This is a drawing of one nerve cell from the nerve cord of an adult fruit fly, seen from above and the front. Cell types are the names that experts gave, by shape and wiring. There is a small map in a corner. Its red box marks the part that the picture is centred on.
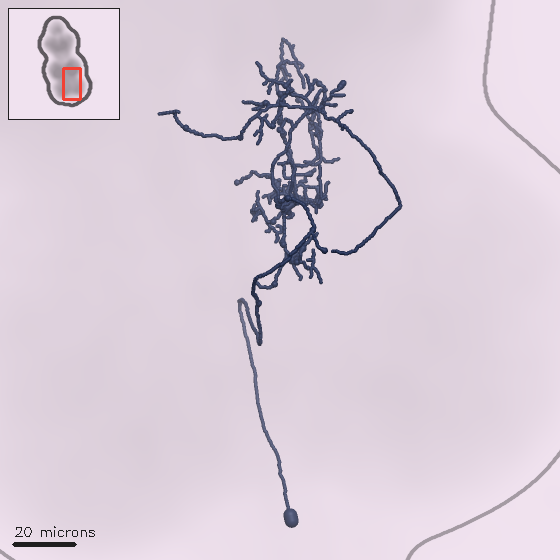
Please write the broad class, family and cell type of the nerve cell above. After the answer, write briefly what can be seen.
Its broad class is nerve-cord intrinsic neuron. The family is hemilineage 02A. It is of cell type IN02A048. By the scale bar it is about 160 microns tall in this view. The picture shows dozens of branch ends.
